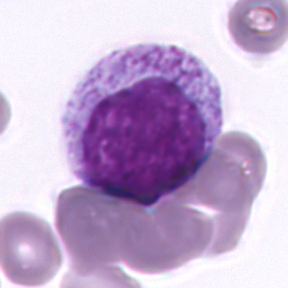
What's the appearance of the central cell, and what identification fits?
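Outline first: round and smooth, without surface projections. Nucleus: roughly round, with no lobes or deep indentation. Cytoplasm: filled with fine reddish-purple granules and free of clear vacuoles. The central cell is a myelocyte.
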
